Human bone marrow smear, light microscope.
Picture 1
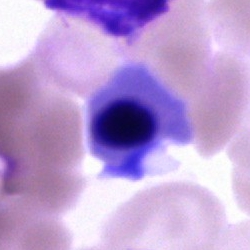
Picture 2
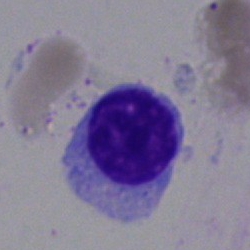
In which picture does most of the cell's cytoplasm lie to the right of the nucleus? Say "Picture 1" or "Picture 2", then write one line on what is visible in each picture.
Picture 1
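Picture 1: The nucleus sits off-centre toward the left, leaving a wider band of cytoplasm on the right.
Picture 2: The nucleus sits off-centre toward the upper right of the cell.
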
